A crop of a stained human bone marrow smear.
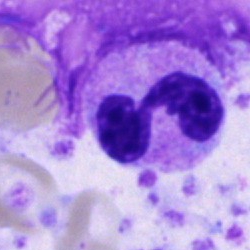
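Segmented neutrophil, central cell, stained bone marrow smear. Nucleus a curved band bent into an S shape. Chromatin dense, deep dark purple. Cytoplasm pale pinkish-lilac, with only fine, faint granularity and no coarse granules.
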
